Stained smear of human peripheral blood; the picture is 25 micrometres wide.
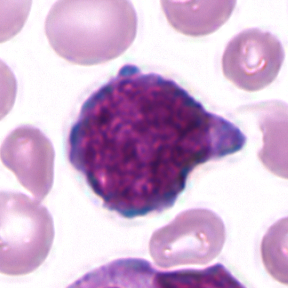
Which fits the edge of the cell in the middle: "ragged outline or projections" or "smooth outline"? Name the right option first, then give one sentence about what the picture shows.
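Ragged outline or projections. The cell is roughly round with one pointed protrusion extending to the right.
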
